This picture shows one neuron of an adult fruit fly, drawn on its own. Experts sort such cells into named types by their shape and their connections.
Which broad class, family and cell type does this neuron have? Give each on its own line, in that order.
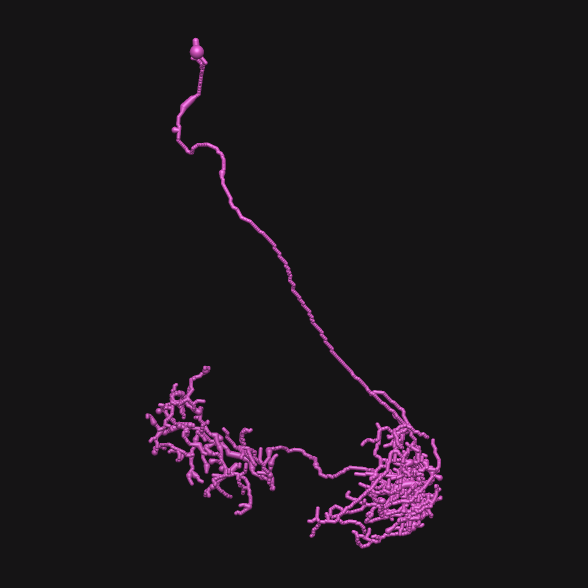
central-brain intrinsic neuron
class CX
hDeltaI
